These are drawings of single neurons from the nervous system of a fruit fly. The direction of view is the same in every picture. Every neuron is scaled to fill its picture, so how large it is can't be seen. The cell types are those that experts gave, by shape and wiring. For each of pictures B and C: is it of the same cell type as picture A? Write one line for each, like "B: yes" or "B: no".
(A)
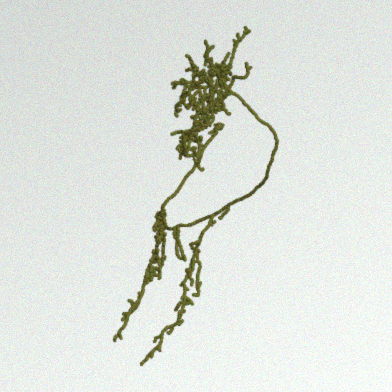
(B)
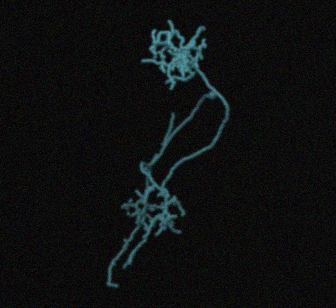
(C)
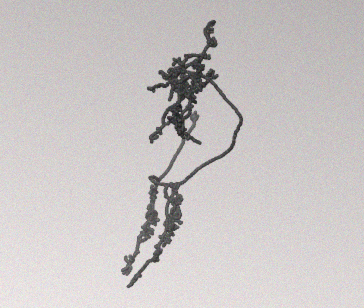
B: no
C: yes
